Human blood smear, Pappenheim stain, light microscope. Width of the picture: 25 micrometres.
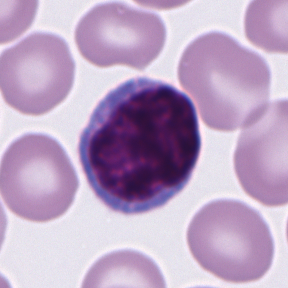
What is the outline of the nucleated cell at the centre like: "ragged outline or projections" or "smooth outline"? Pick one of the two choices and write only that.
Smooth outline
